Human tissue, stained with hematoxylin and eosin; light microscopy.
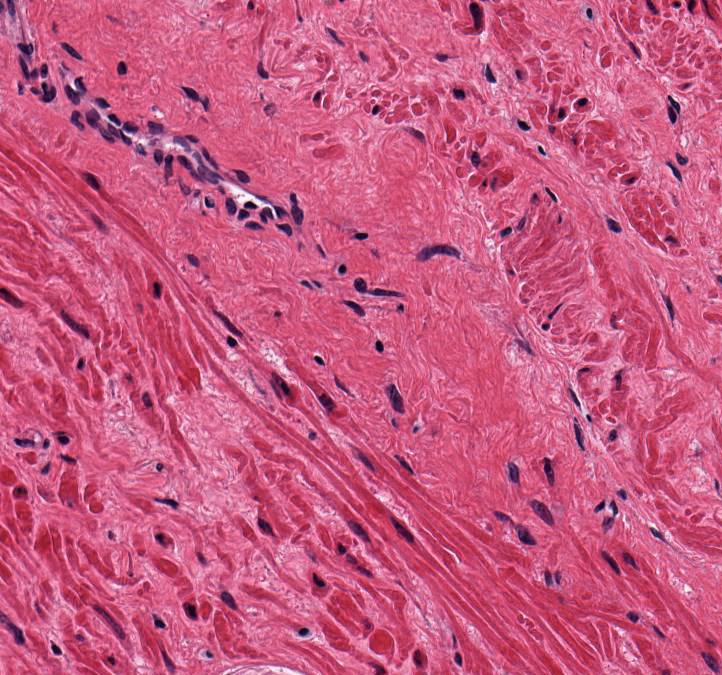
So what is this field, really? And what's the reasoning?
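This is fibromuscular stroma. Look for smooth muscle bundles cut in different planes, separated by collagenous stroma, with mostly spindle-shaped, dark nuclei scattered throughout and no epithelium.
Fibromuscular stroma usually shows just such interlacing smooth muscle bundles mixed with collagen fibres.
Since muscle bundles make up the field, it differs from dense connective tissue, usually nearly acellular parallel collagen.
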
